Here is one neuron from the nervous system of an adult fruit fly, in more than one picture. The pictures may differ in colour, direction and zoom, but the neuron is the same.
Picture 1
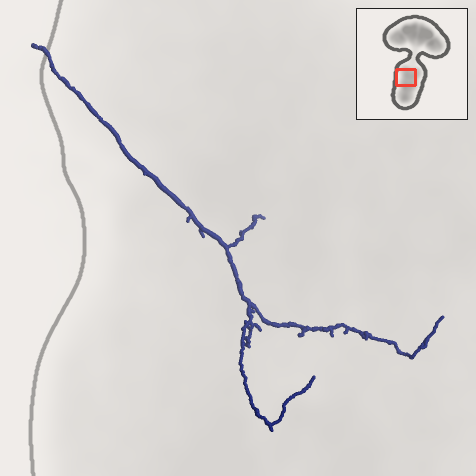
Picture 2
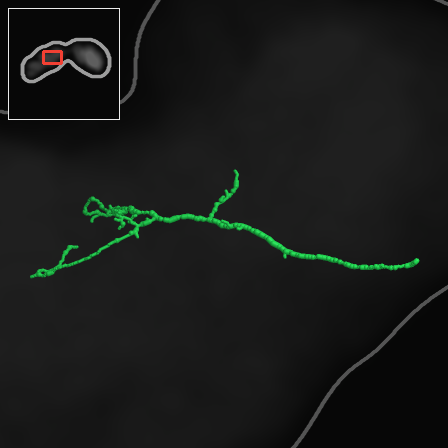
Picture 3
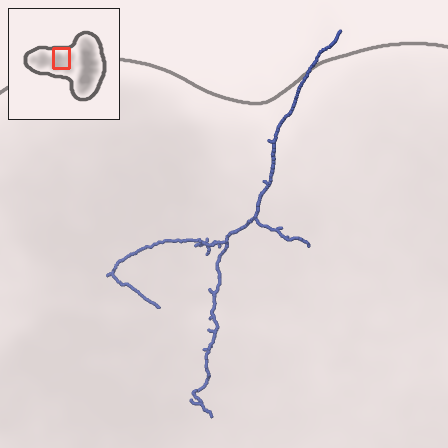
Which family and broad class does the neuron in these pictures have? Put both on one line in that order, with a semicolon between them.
class mechanosensory proprioceptive; sensory neuron entering the nerve cord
